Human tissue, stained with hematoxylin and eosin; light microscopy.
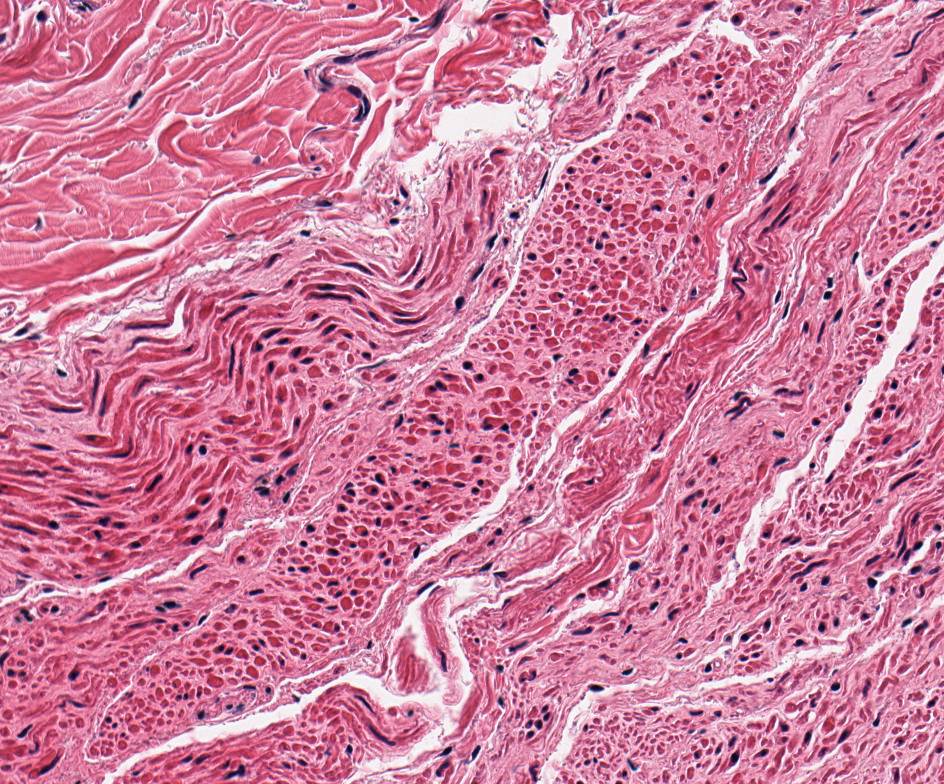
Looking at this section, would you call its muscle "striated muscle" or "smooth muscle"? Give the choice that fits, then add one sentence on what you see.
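Smooth muscle. In the centre of the field, cross-cut smooth muscle cells appear as small rounded eosinophilic profiles, only some of which contain a nucleus.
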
